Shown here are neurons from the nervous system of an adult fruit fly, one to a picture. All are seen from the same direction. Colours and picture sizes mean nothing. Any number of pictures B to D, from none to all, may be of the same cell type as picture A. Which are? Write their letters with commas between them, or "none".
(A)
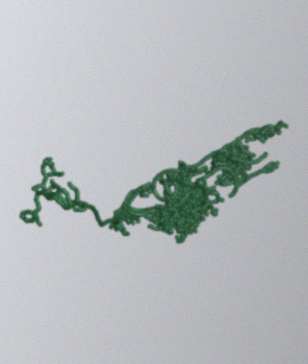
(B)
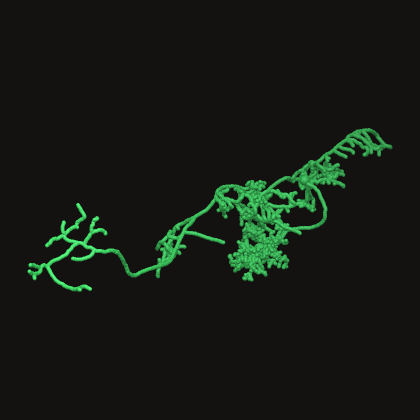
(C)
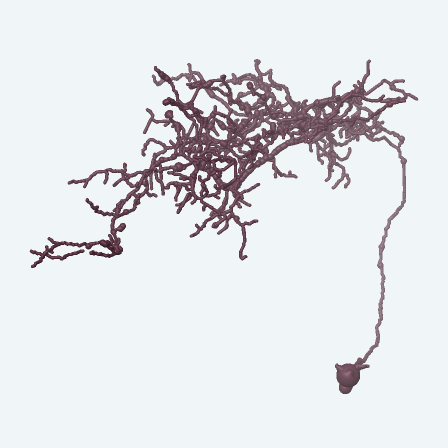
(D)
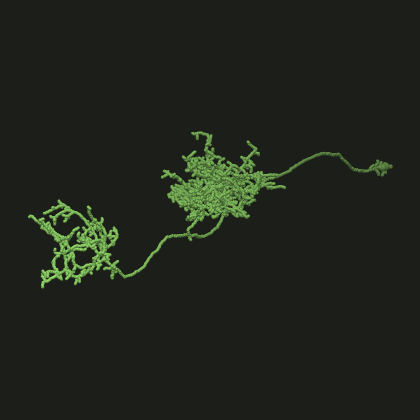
B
